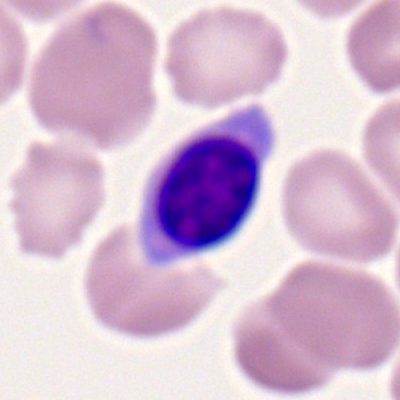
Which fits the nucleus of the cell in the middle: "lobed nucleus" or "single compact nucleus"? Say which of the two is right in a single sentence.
The nucleus is one round, oval or kidney-shaped compact mass, not lobed or folded.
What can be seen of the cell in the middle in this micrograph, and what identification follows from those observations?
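Look first at where the nucleus lies: right in the middle of the cell, with cytoplasm reaching beyond it at both ends. Inside that nucleus you won't find a distinct nucleolus. The cytoplasm is scant and pale blue, and it carries no granules. This cell is a lymphocyte.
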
